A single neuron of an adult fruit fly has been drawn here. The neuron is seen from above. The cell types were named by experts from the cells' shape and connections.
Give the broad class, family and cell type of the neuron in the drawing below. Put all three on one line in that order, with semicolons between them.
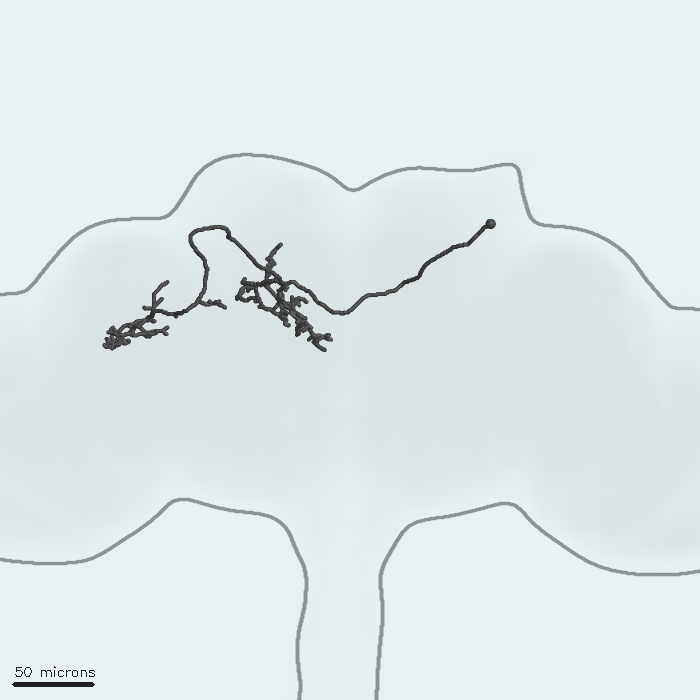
central-brain intrinsic neuron; hemilineage CREa1_ventral; mAL5A2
